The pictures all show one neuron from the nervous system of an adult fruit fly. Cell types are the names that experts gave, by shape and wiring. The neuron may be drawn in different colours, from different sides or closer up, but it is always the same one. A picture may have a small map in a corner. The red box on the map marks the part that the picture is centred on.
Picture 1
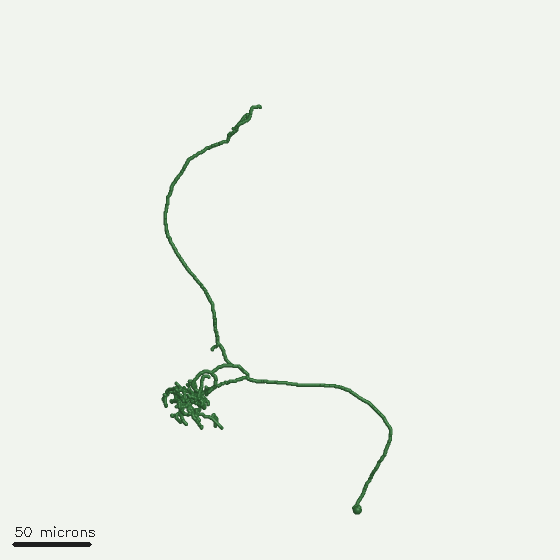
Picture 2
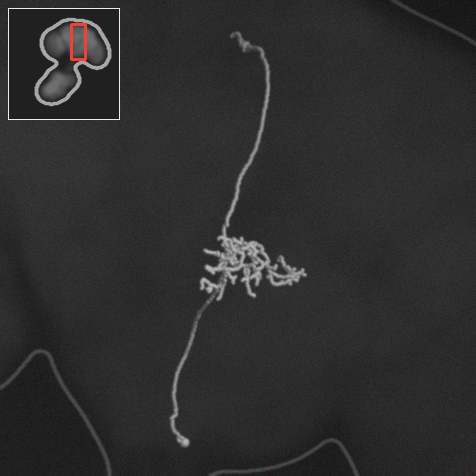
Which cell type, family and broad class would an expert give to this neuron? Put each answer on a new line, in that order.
PRW005
hemilineage LB5
central-brain intrinsic neuron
